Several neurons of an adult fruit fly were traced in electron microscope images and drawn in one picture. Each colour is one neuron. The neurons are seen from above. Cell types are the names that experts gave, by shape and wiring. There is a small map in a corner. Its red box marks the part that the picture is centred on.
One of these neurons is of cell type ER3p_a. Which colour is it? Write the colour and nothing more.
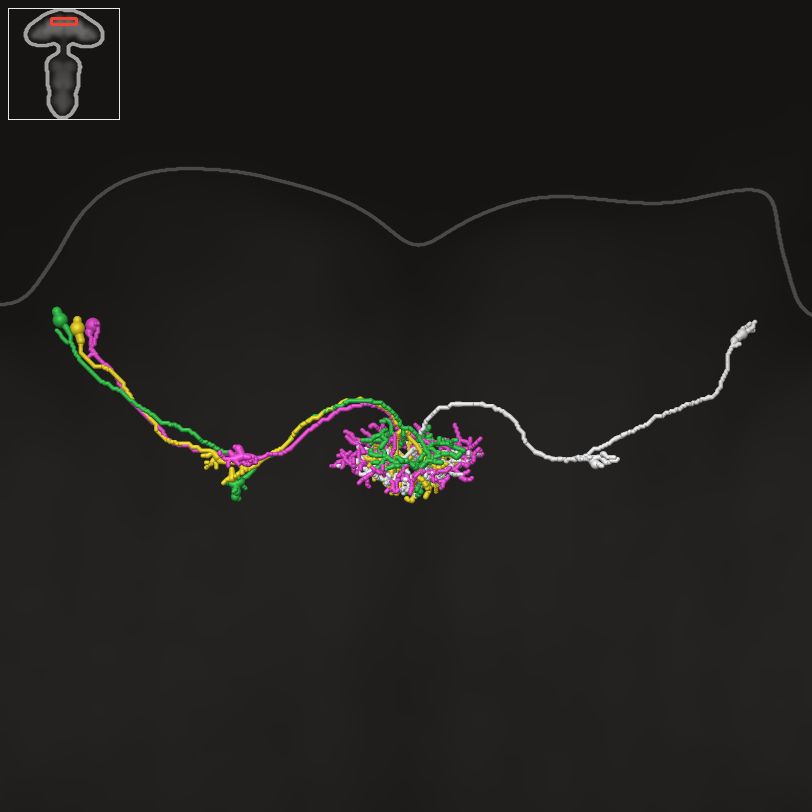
yellow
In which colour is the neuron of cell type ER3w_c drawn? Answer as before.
magenta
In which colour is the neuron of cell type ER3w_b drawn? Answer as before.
white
